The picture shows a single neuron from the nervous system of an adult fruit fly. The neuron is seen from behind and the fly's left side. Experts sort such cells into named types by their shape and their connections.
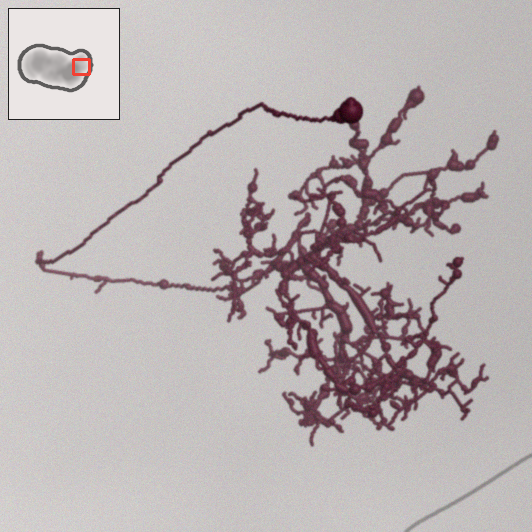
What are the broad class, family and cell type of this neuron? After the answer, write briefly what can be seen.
Its broad class is nerve-cord intrinsic neuron. Its family is hemilineage 12B. Its cell type is IN12B034. The picture shows more than a hundred branch ends. In this view it is wider than it is tall.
